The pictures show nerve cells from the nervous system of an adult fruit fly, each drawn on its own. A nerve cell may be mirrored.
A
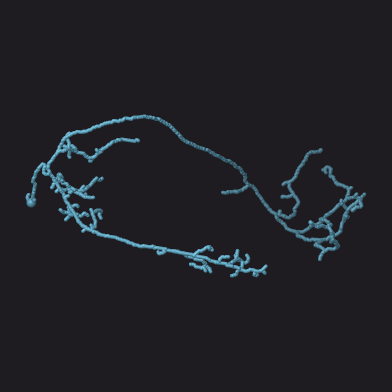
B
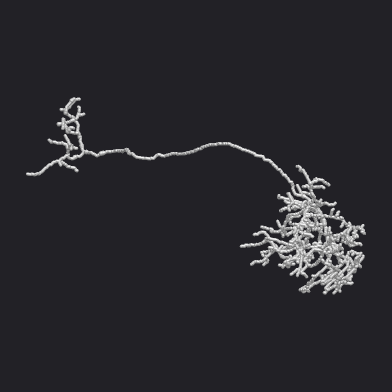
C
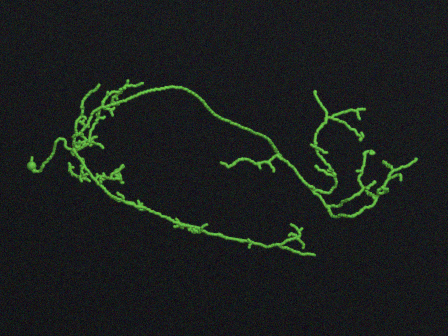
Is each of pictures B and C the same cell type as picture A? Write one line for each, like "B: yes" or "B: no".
B: no
C: yes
